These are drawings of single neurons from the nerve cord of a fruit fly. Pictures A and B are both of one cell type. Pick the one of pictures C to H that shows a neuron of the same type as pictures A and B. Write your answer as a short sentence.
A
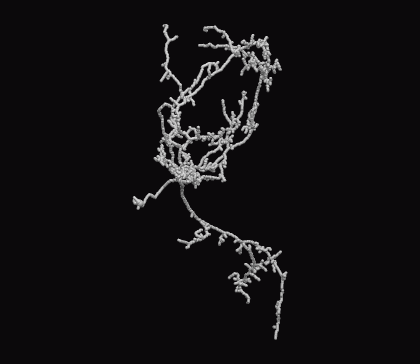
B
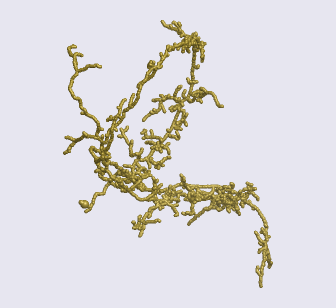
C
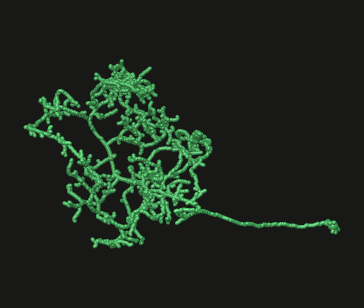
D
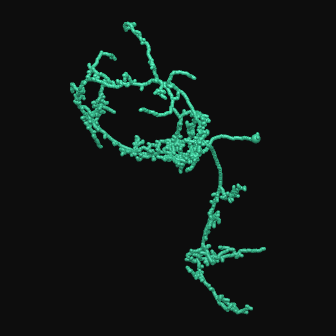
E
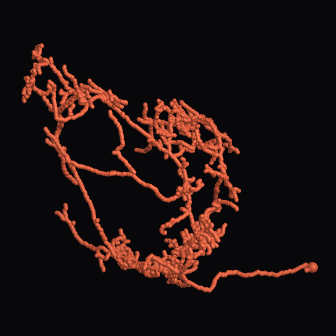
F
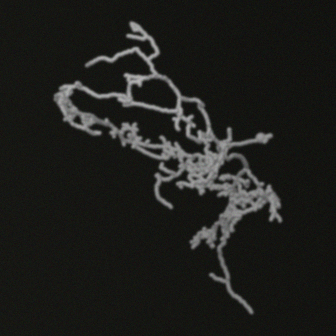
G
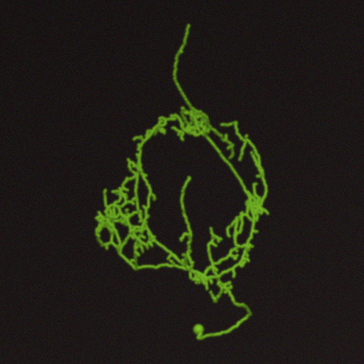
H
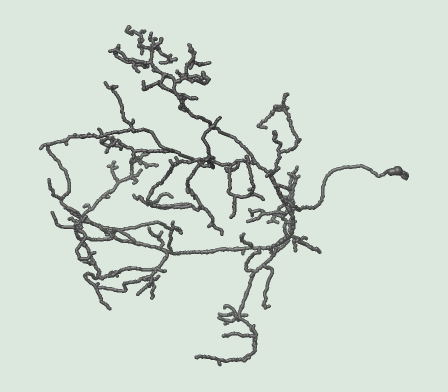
Picture D shows a neuron of the same cell type.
